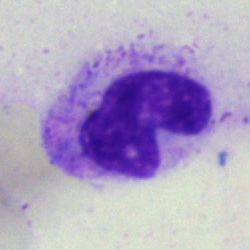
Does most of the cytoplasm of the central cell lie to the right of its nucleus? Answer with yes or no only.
No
